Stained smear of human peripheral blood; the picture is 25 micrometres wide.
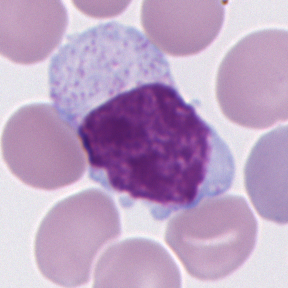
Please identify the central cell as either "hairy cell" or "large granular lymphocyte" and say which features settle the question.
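Large granular lymphocyte is the answer. First and deciding check: fine pink-purple granules are scattered through the cytoplasm above the nucleus.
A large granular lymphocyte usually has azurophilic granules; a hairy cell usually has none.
Next, the nucleus: a single angular, irregular mass without separate lobes, about 12 by 10 micrometres. Last, the cytoplasm: pale blue, lying mostly above and to the left of the nucleus, with small pale blue blebs projecting from the lower edge of the cell.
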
